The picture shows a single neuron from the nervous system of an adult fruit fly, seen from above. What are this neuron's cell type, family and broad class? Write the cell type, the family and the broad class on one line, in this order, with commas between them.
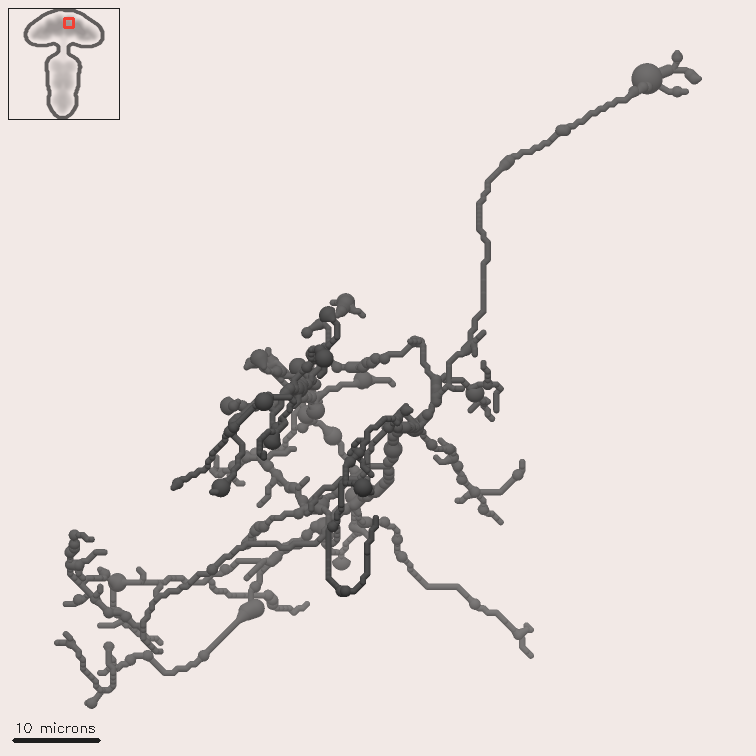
GNG279_b, hemilineage TRdl_b, central-brain intrinsic neuron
